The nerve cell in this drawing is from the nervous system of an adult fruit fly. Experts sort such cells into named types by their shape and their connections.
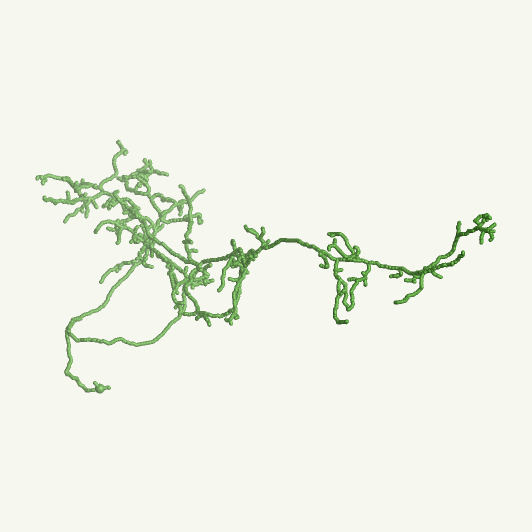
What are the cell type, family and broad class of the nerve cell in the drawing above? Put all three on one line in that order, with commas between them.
IB059_a, hemilineage VPNp&v1_ventral, central-brain intrinsic neuron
